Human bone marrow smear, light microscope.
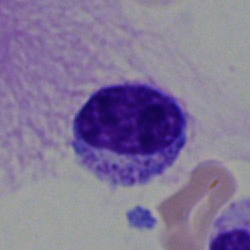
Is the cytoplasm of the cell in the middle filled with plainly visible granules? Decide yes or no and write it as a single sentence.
Yes, there is a large number of visible granules in the cell's cytoplasm.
